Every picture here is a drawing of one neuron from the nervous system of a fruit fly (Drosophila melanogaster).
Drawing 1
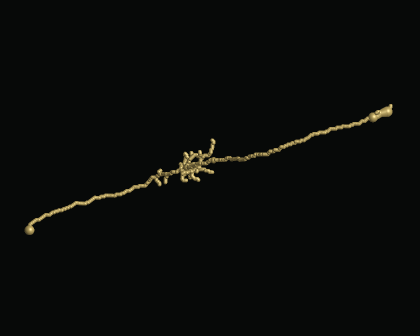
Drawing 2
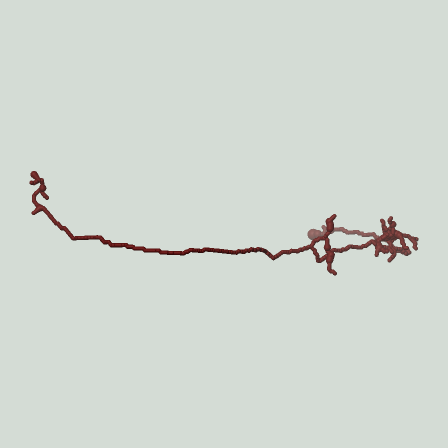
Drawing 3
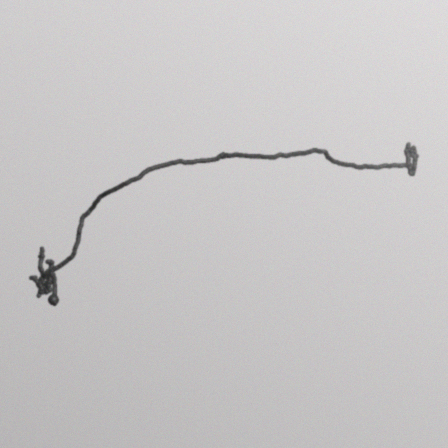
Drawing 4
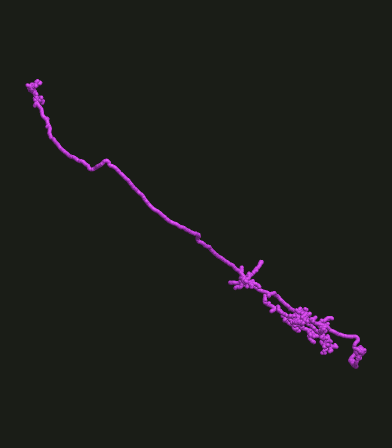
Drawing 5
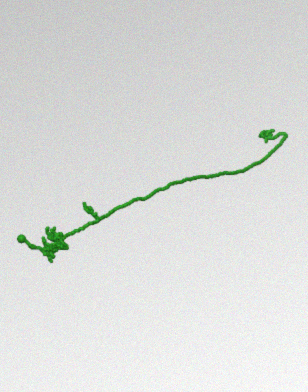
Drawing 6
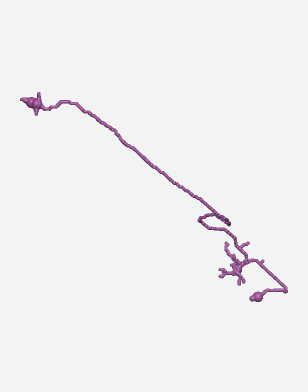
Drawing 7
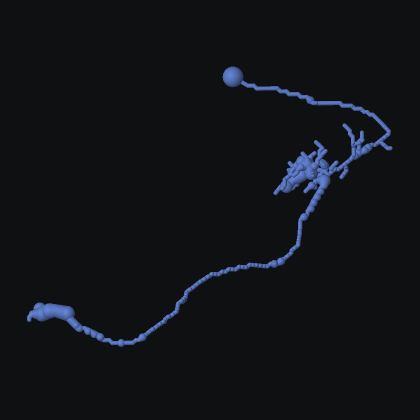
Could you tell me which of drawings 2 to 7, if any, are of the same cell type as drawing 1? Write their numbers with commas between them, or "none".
6, 7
